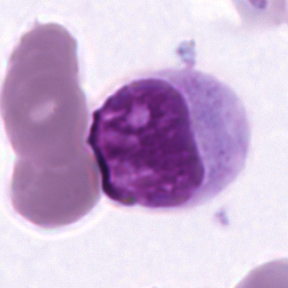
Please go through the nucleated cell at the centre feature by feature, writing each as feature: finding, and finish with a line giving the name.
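Nucleus: roughly round, sitting toward the left side
Chromatin: dark purple, with patchy lighter and darker areas
Spot: one pale round spot in the upper part of the nucleus
Cytoplasm: pale lilac
Name: plasma cell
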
